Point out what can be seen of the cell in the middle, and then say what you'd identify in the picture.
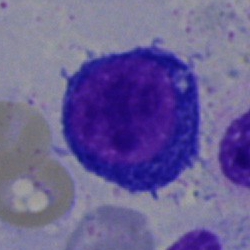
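A roughly round outline bounds the cell. Its nucleus fills most of the cell, leaving a narrow rim of cytoplasm. A small, pale clear spot lies in the cytoplasm at the upper right. Several small, short projections stick out from the cell edge. The cell is a proerythroblast.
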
